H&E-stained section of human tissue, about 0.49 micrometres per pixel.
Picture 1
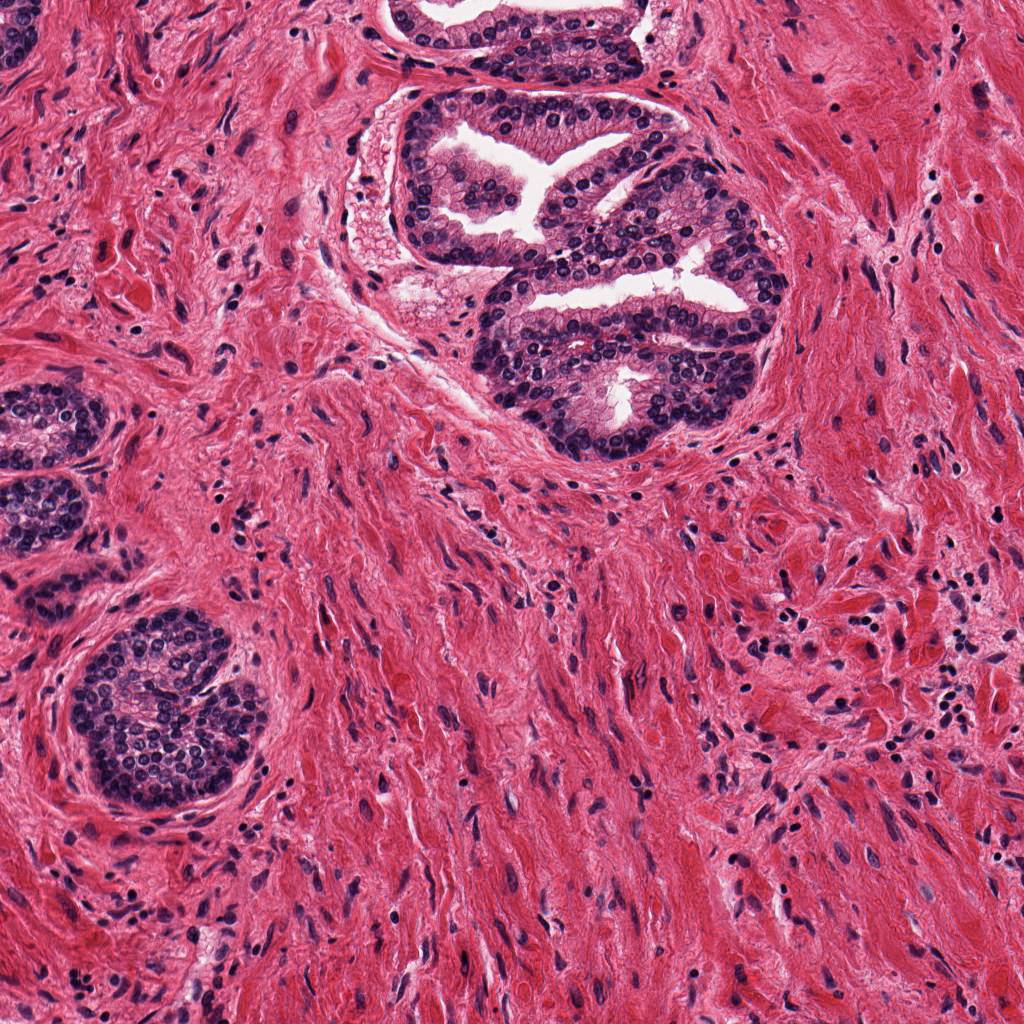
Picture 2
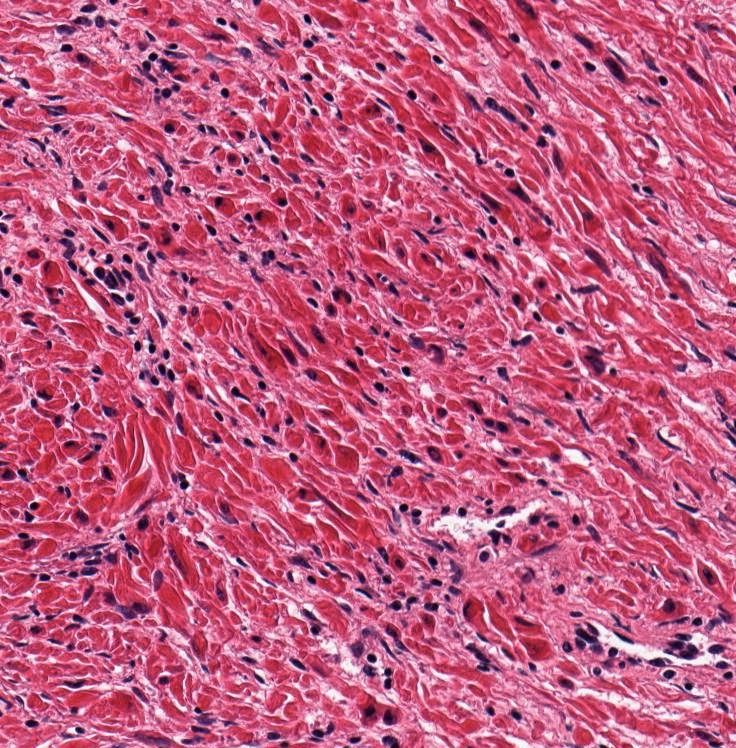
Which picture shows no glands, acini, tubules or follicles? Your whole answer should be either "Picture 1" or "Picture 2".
Picture 2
